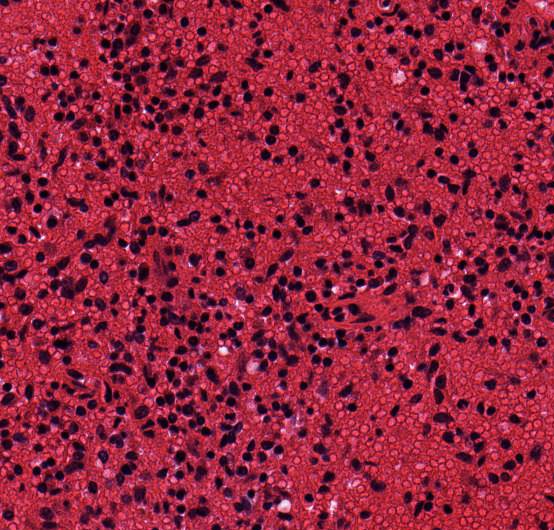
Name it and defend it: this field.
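Answer: red pulp of the spleen. Reason: the background between the nuclei is a red meshwork of closely packed small ring-like profiles with paler centres.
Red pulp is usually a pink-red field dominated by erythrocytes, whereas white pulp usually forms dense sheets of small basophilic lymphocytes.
Here, by contrast, the cells lie scattered through a diffuse, patternless sheet with no glands, tubules or other organised units. Most nuclei are small, round and dark purple-black; a minority, scattered among them, are elongated or angular rather than round.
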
